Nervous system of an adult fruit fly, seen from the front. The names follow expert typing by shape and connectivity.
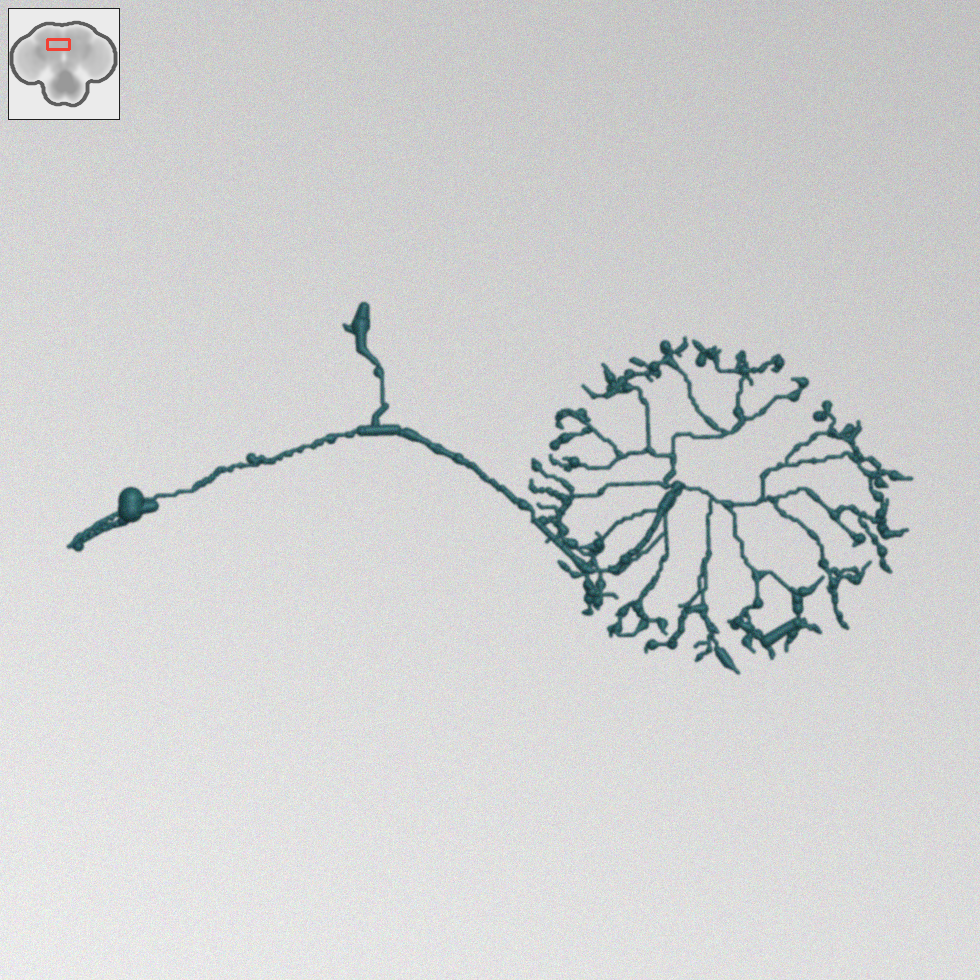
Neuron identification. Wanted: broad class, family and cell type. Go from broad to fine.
central-brain intrinsic neuron; hemilineage EBa1; ER2_a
